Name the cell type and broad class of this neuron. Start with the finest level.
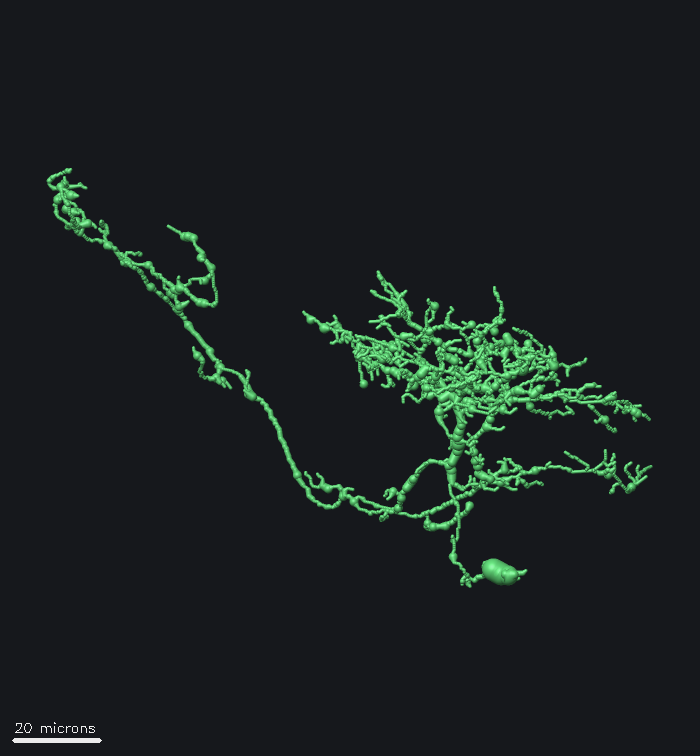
GNG183; central-brain intrinsic neuron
